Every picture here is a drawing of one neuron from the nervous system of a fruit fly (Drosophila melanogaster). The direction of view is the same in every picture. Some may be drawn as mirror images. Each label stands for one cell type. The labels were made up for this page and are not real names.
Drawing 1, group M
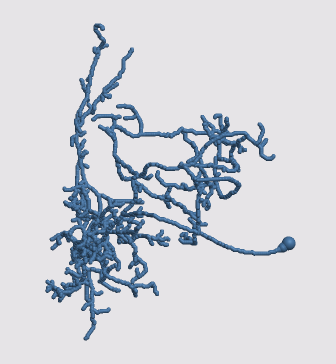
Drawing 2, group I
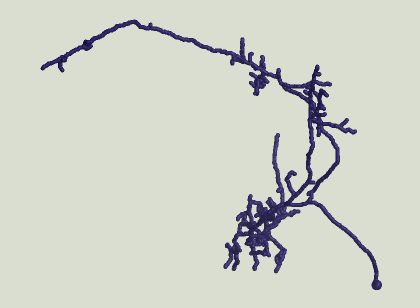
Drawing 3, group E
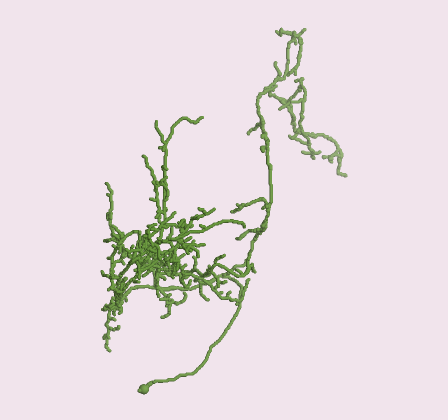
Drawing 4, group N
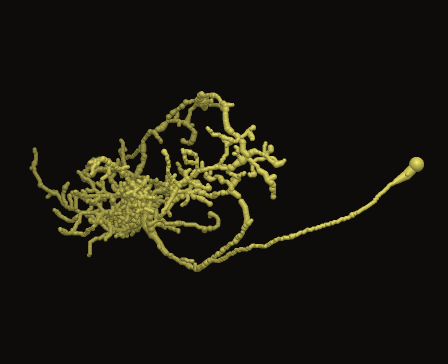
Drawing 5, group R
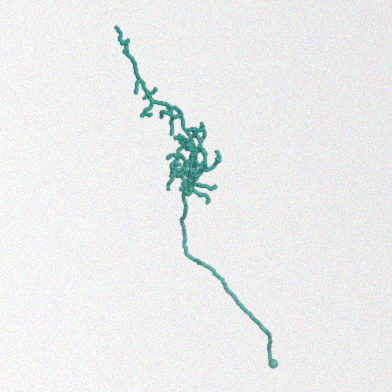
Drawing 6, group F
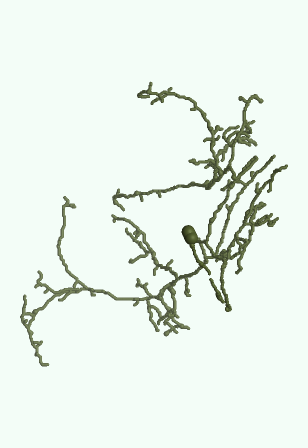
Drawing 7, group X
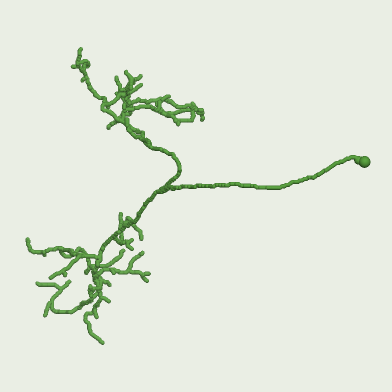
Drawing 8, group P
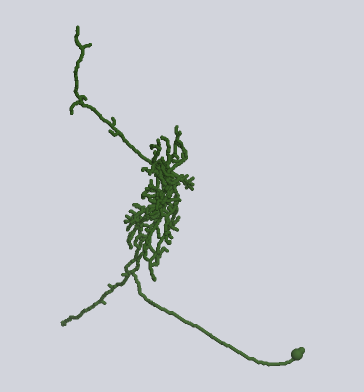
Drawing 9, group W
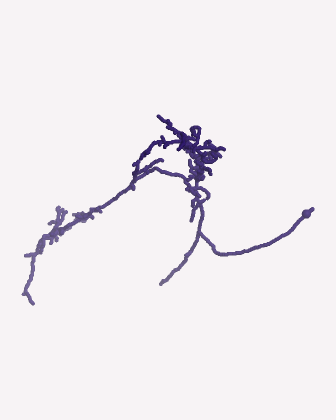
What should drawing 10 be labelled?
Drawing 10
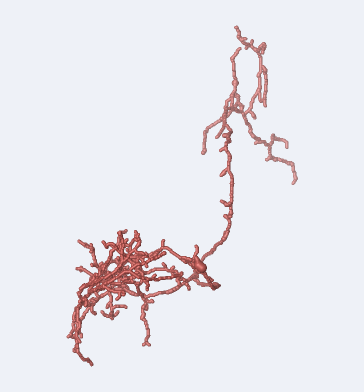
group E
